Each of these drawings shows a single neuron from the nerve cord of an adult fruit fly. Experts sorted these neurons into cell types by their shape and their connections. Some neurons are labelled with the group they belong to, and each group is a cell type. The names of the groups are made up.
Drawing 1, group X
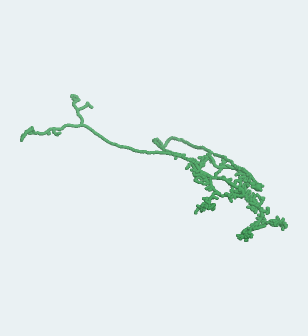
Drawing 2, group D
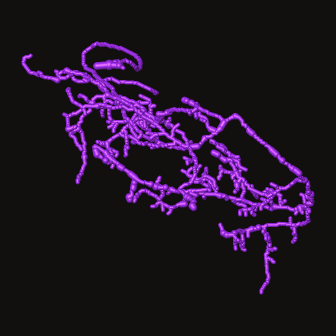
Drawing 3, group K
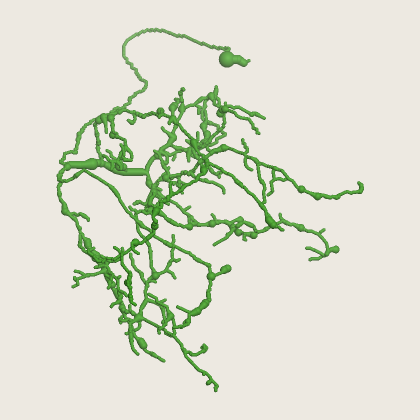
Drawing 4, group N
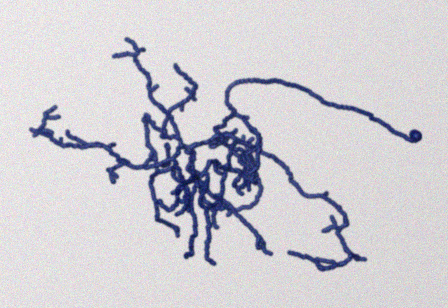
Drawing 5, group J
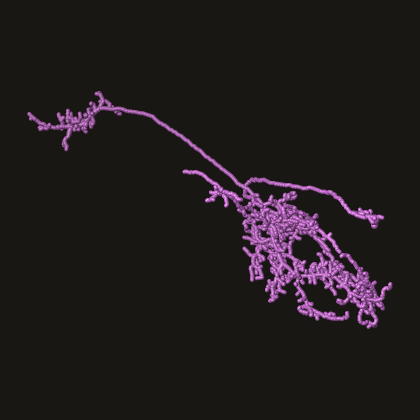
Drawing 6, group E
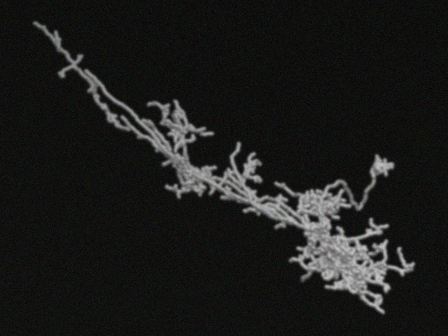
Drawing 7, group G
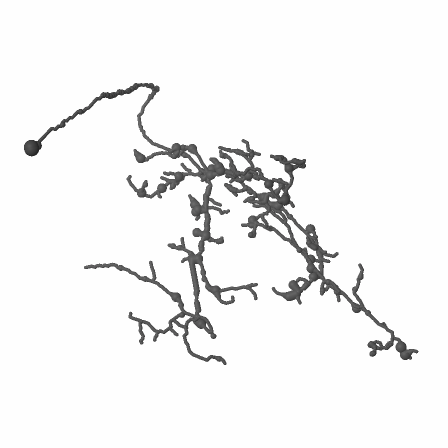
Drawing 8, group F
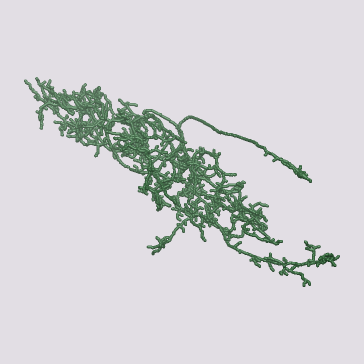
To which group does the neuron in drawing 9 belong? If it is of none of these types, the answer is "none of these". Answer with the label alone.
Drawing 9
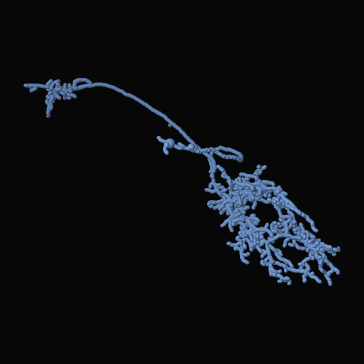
group J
